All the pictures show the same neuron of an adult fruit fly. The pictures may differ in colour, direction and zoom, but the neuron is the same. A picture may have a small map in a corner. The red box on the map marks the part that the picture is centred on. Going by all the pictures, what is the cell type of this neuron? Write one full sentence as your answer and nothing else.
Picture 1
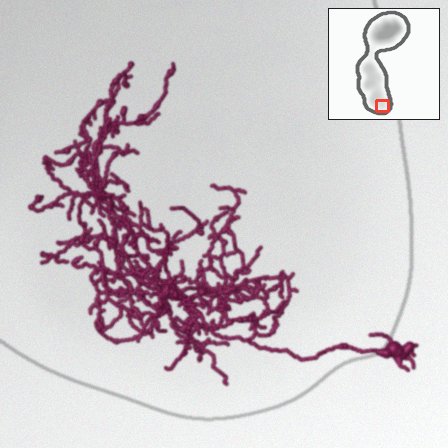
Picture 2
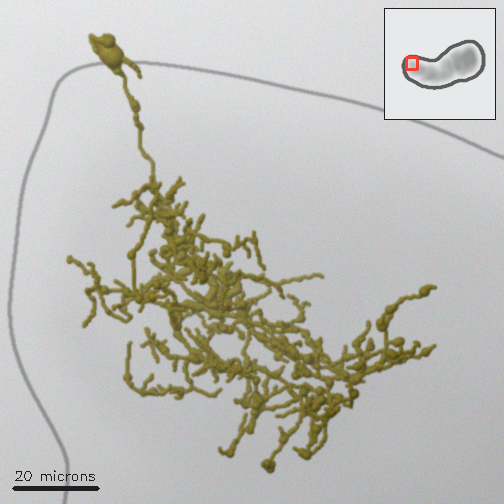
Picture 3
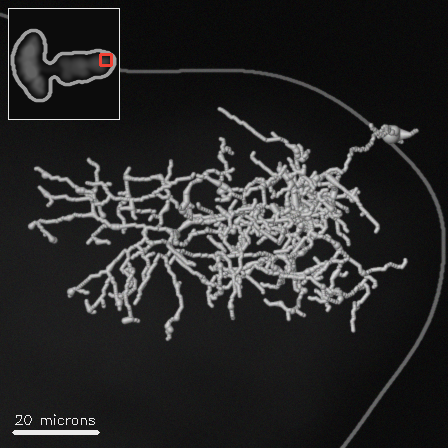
For this neuron, the cell type is INXXX256.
